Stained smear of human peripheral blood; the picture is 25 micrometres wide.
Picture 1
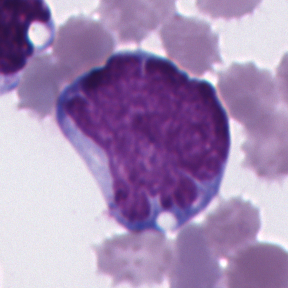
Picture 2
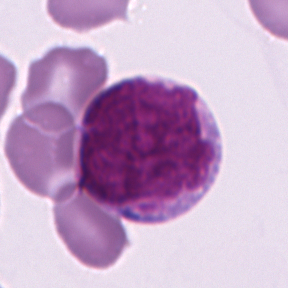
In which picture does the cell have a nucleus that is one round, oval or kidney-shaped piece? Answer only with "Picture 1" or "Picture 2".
Picture 2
